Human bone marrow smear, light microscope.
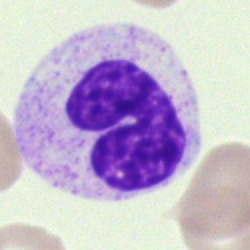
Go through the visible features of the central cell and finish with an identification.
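A deep indentation on one side bends the nucleus into a bean shape. Its chromatin is dark purple and coarsely clumped, with paler patches lying between the clumps. Plentiful pale lilac cytoplasm surrounds it, with fine purple-pink granules scattered evenly throughout. This cell is a band neutrophil.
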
